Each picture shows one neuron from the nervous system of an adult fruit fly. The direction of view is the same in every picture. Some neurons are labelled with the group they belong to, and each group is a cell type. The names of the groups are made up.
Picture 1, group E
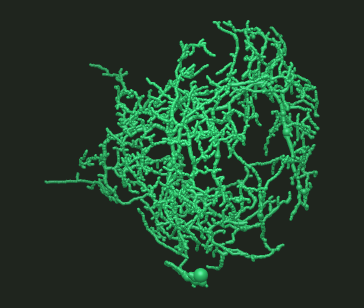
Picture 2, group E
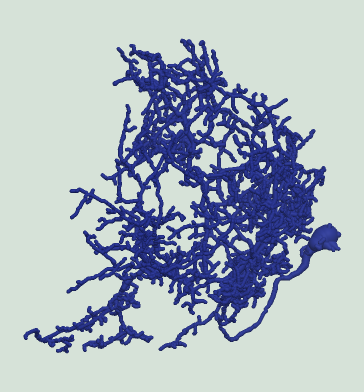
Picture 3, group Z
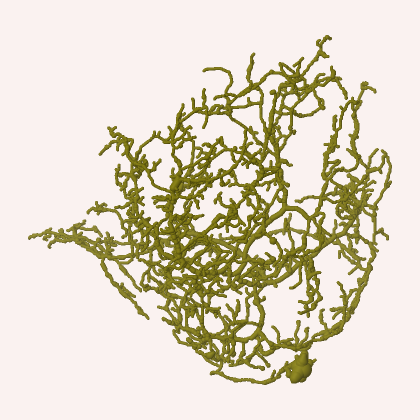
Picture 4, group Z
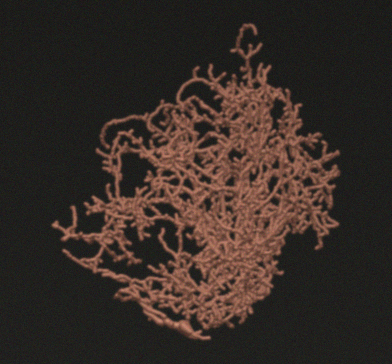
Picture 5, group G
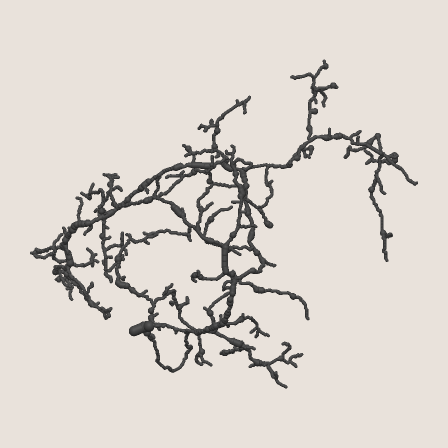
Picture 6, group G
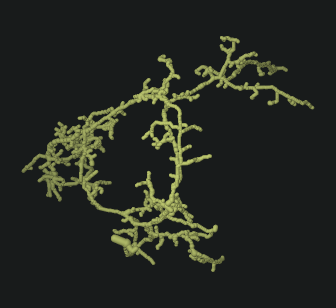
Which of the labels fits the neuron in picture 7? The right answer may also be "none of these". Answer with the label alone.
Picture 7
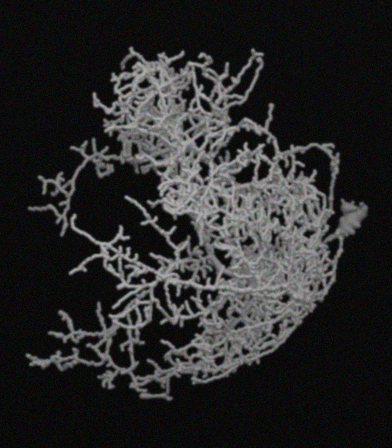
group Z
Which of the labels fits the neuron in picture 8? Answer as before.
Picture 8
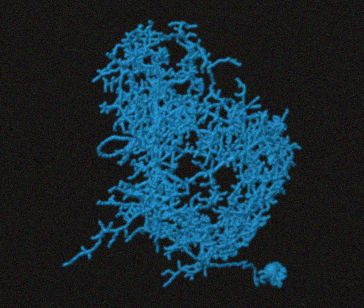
none of these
